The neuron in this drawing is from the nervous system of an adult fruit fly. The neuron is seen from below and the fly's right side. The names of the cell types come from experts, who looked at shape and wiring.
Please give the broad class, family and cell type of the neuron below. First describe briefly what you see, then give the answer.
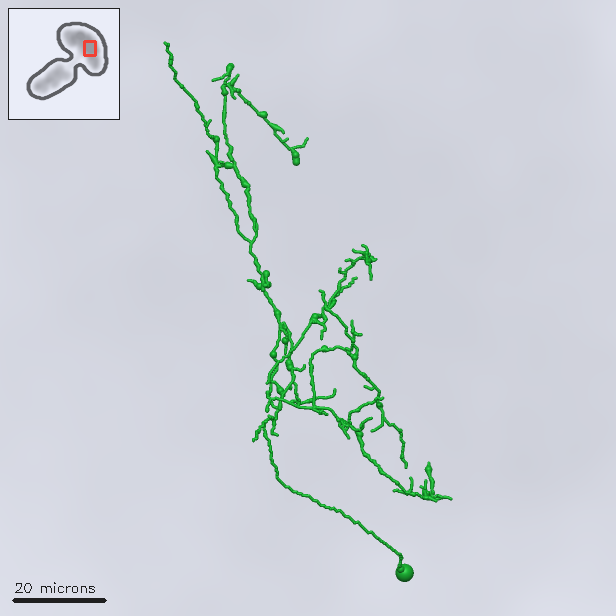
It is in the brain and does not reach the nerve cord. By the scale bar it is about 120 microns tall in this view. The picture shows dozens of branch ends. Its broad class is central-brain intrinsic neuron. The family is hemilineage SLPp&v1_posterior. It is of cell type LHPV4c4.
